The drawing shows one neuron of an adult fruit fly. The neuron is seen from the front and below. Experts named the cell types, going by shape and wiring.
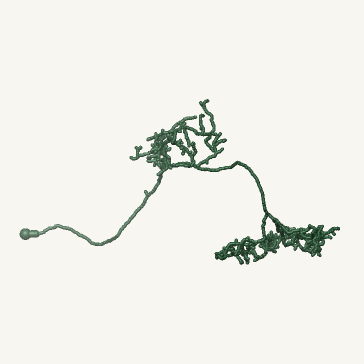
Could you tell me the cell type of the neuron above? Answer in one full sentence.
This neuron is classified under the cell type FB2F_a.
